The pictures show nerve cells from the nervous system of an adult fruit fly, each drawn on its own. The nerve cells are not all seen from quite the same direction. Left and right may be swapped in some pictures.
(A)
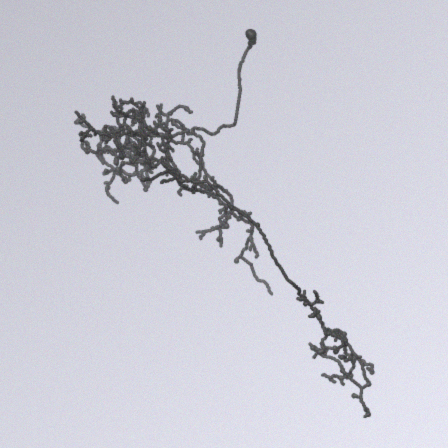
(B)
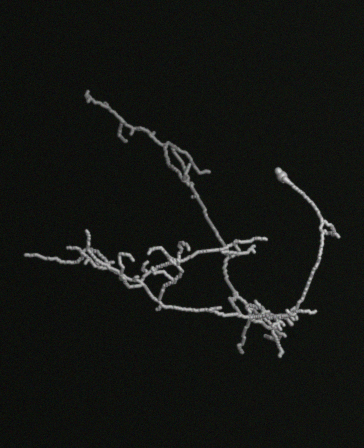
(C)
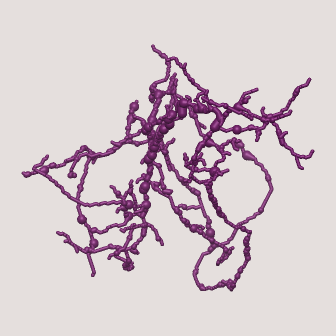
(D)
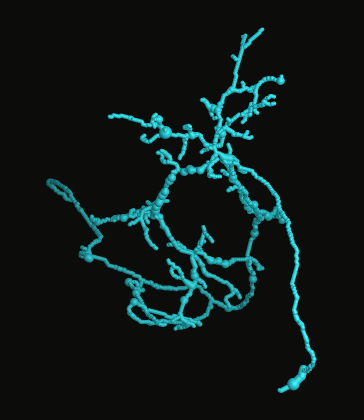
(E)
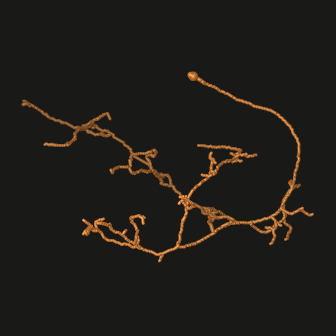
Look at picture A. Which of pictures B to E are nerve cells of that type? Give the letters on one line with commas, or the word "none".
none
